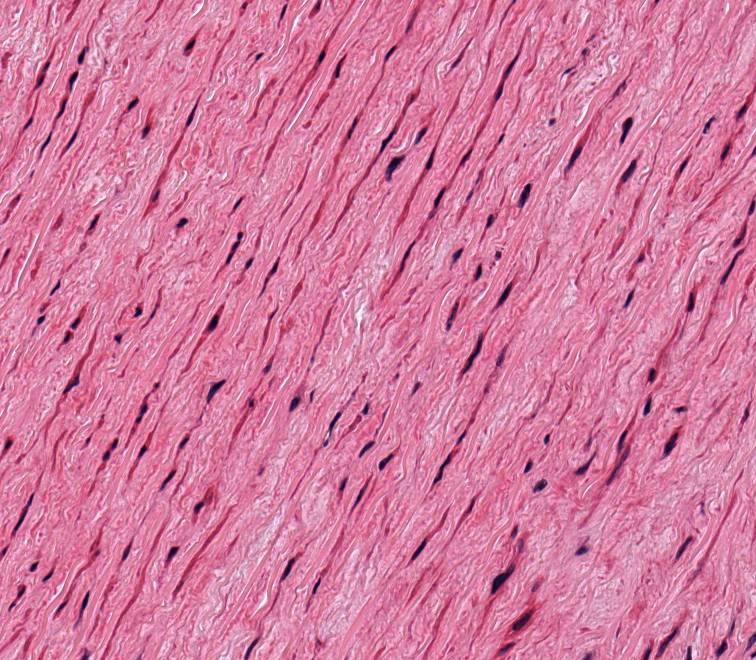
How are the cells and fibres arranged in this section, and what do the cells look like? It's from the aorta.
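Starting with the fibres: pink, finely wavy and crimped in outline. Between them, dark elongated nuclei run in rows parallel to the fibres. Paler pink patches of looser fibrillar material lie scattered among them, including near the centre. Finally, no fat cells appear anywhere in the field.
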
